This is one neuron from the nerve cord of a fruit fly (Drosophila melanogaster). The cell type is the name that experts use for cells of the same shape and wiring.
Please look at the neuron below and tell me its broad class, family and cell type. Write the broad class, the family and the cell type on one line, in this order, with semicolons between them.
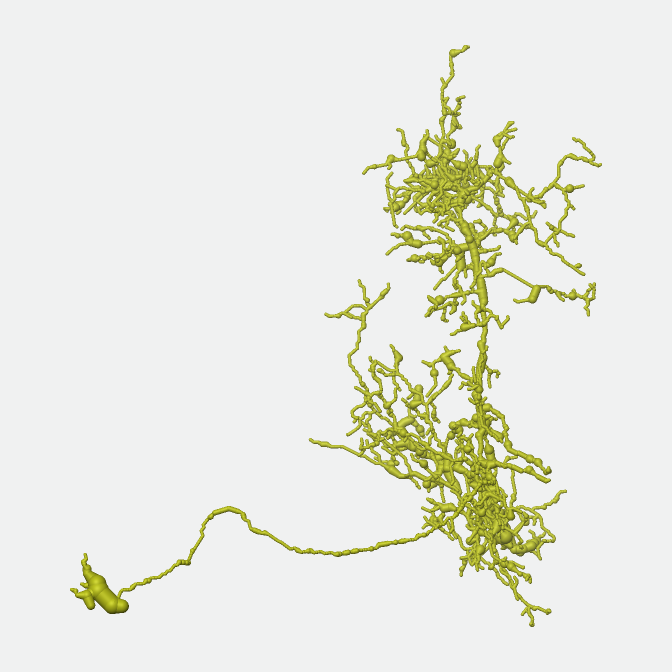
nerve-cord intrinsic neuron; hemilineage 14A; IN14A014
